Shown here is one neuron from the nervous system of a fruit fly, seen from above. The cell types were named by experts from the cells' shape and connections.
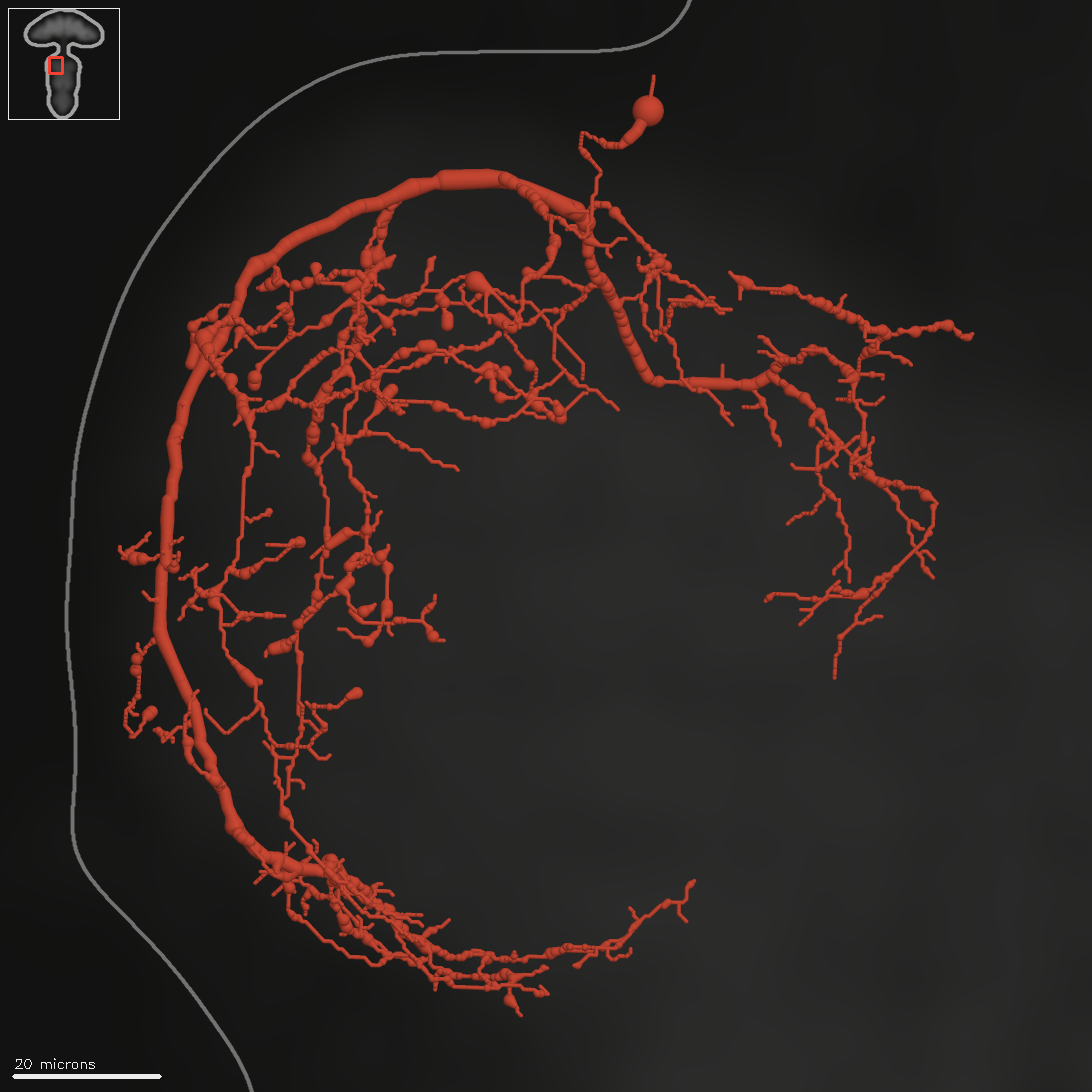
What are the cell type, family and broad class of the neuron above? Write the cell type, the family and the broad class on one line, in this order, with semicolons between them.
IN16B034; hemilineage 16B; nerve-cord intrinsic neuron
